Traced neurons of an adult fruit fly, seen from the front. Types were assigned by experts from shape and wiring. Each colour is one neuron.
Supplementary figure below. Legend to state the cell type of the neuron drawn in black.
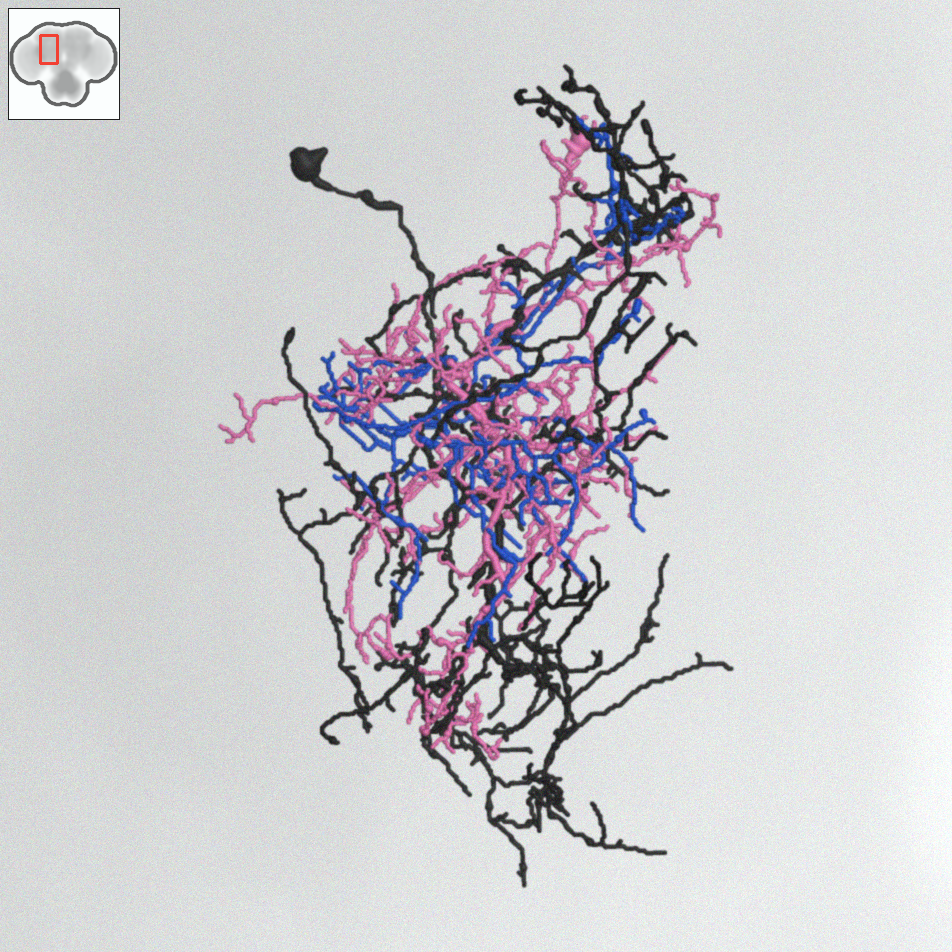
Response: CL288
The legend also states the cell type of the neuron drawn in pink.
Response: CB0734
